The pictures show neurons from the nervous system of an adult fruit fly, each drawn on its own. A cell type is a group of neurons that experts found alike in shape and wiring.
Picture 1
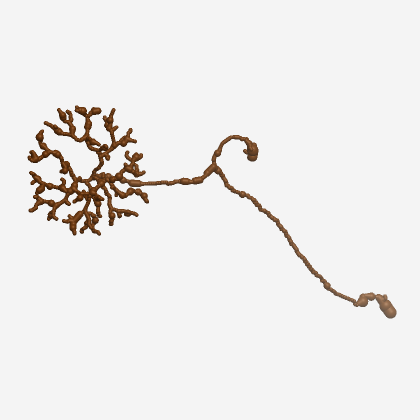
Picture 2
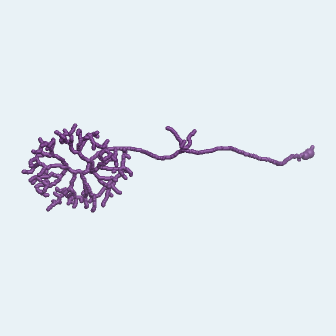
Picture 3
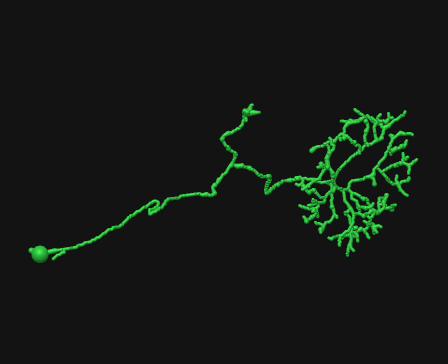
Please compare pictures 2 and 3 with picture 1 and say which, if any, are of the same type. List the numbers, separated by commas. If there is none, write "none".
none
